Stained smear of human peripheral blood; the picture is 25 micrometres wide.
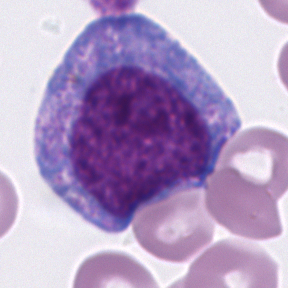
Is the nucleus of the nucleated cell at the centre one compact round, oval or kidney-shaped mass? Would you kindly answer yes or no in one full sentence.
Yes, there is a single compact nucleus of round, oval or kidney shape in the cell.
